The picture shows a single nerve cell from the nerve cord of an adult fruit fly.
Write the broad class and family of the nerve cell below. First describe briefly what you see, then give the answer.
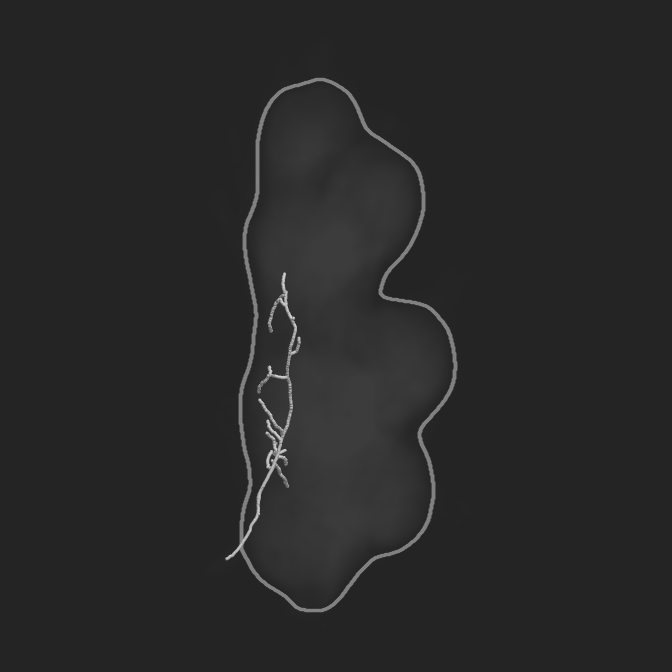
No cell body is drawn. In this view it is more than twice as tall as it is wide. This is a sensory neuron entering the nerve cord. The name of its family is class mechanosensory proprioceptive.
